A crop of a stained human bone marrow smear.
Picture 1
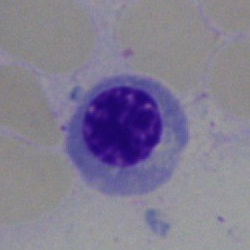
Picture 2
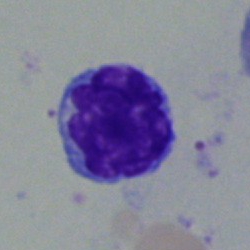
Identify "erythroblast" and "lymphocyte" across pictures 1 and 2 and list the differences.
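The erythroblast appears in picture 1 and the lymphocyte in picture 2. Both cells have smooth outlines, round in the erythroblast and roughly round in the lymphocyte, and neither shows granules in its cytoplasm. The erythroblast's chromatin is dark purple and clumped, with small pale spaces between the clumps. Its cytoplasm is blue, with a paler zone against the right side of the nucleus.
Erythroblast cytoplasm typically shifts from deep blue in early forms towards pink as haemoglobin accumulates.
In the lymphocyte, the nucleus fills most of the cell and shows no nucleoli.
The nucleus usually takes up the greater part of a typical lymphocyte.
The surroundings also differ: pale, faintly outlined non-nucleated cells encircle the erythroblast, while small purple specks lie in the background near the lymphocyte.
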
